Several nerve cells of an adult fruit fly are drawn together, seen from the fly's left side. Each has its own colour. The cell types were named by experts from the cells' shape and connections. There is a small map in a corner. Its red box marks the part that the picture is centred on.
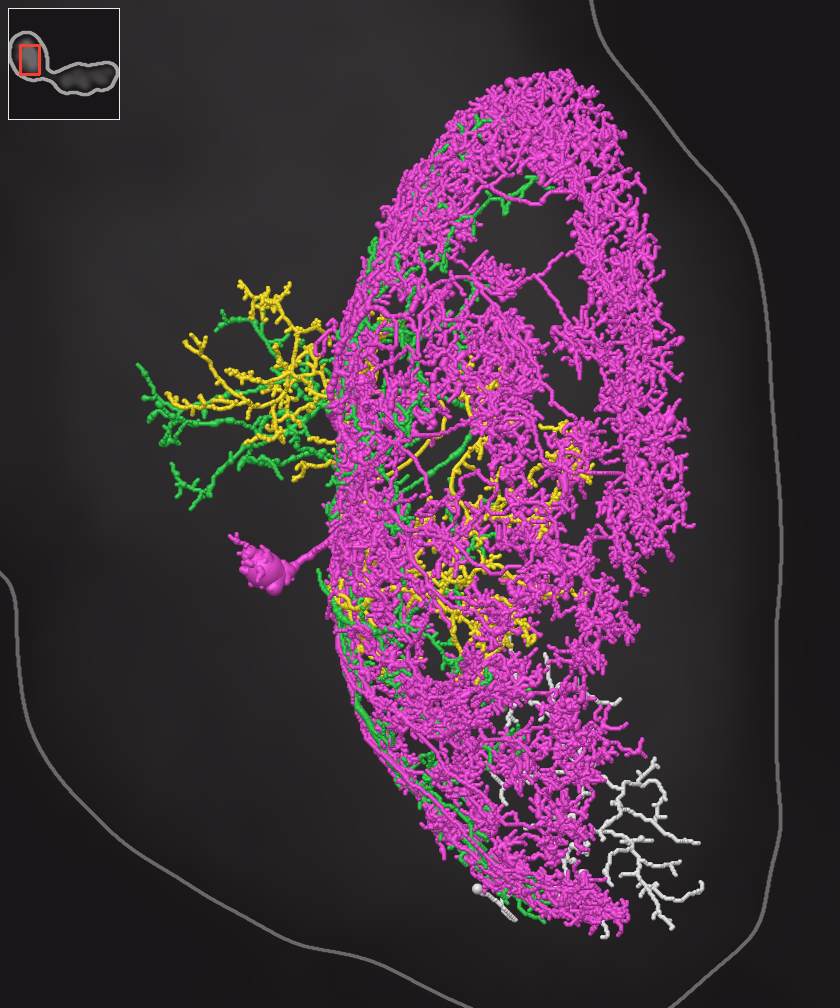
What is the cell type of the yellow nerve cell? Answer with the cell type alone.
MeVP17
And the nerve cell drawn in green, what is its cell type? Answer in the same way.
MeVP18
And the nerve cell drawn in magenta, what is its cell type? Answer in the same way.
Pm12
